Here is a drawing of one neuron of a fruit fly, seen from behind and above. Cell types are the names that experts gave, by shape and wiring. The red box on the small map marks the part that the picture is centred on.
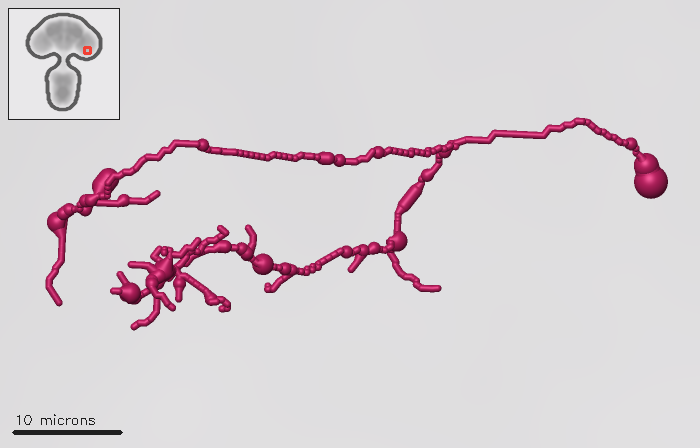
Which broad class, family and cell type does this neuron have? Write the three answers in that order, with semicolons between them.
optic-lobe intrinsic neuron; Cm; Cm2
